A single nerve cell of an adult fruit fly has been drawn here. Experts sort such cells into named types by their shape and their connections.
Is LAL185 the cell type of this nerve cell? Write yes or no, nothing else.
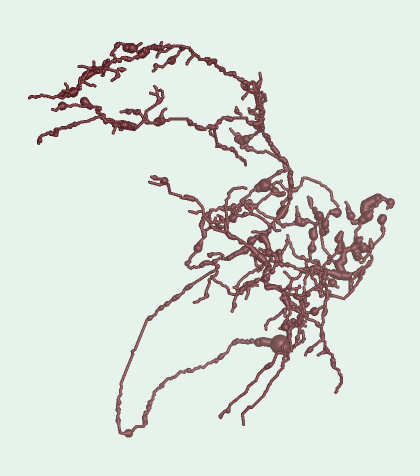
no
